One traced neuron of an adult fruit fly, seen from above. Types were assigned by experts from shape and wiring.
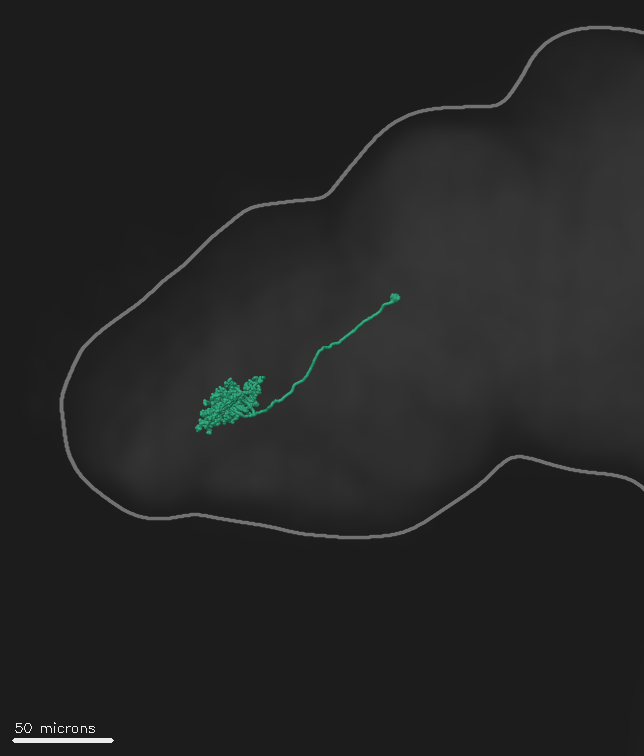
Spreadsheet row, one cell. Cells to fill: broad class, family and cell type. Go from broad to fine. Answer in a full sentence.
An optic-lobe intrinsic neuron of the Pm family, type Pm5.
